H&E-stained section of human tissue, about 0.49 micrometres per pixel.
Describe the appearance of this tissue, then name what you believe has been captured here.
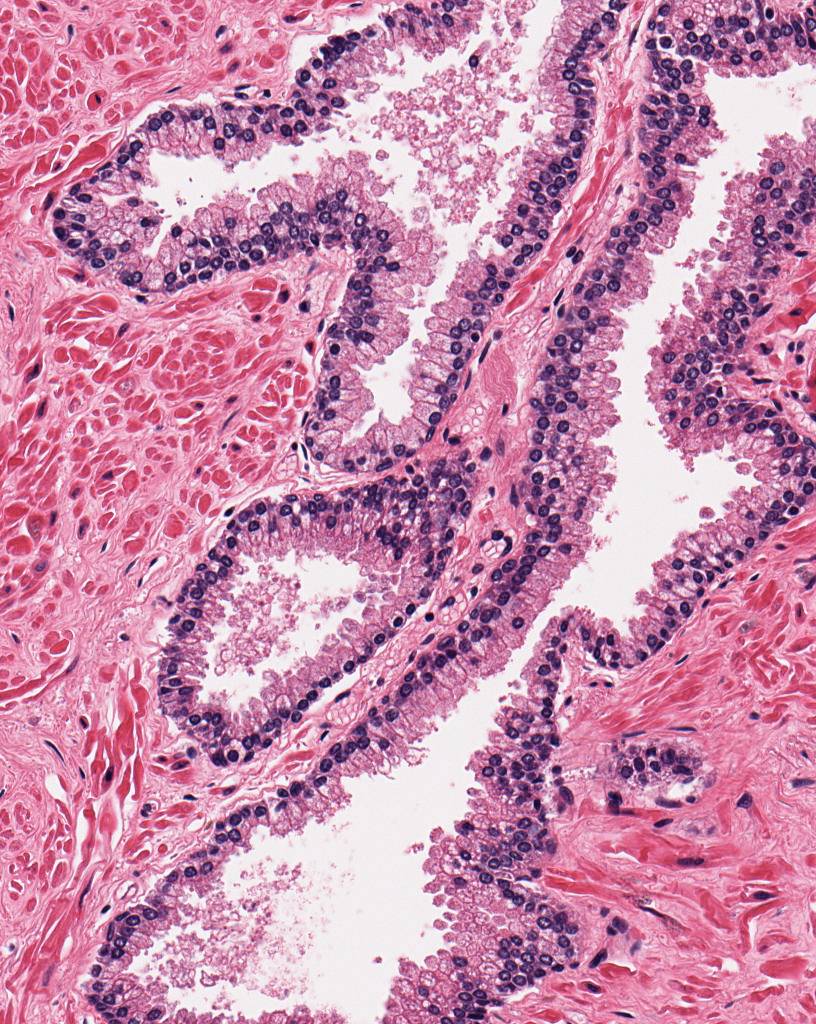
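Now, the channels are lined by tall columnar cells with pale, finely vacuolated pink cytoplasm; small round dark nuclei sit in a row toward the base. Along the left edge, bundles of deeply eosinophilic smooth muscle, many cut in cross-section. It's prostate.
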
